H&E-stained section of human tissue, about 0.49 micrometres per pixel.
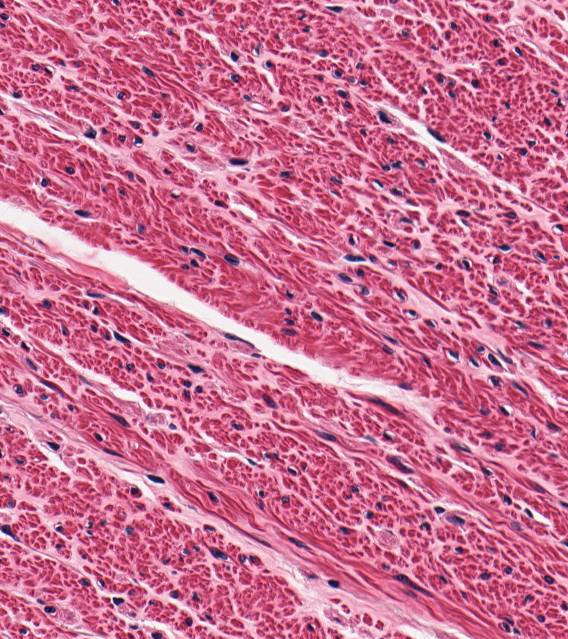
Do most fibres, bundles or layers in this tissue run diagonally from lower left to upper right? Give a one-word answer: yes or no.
No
